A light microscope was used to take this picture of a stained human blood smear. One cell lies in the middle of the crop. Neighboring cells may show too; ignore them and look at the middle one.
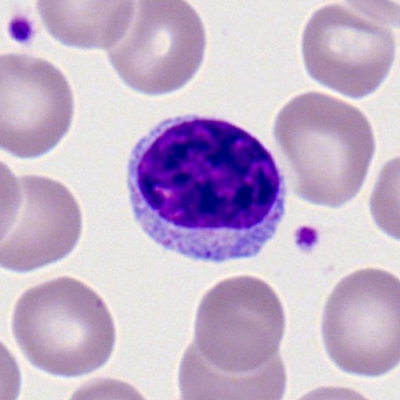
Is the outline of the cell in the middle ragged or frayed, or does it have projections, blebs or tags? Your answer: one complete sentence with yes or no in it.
No, smooth rather than rough is the outline of this cell.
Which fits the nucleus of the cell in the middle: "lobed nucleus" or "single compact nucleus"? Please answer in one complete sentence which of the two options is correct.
What its nucleus forms is one compact round, oval or kidney-shaped mass.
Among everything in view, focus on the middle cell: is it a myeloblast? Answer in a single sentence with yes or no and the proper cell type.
No, instead of a myeloblast, the centred cell represents a lymphocyte.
